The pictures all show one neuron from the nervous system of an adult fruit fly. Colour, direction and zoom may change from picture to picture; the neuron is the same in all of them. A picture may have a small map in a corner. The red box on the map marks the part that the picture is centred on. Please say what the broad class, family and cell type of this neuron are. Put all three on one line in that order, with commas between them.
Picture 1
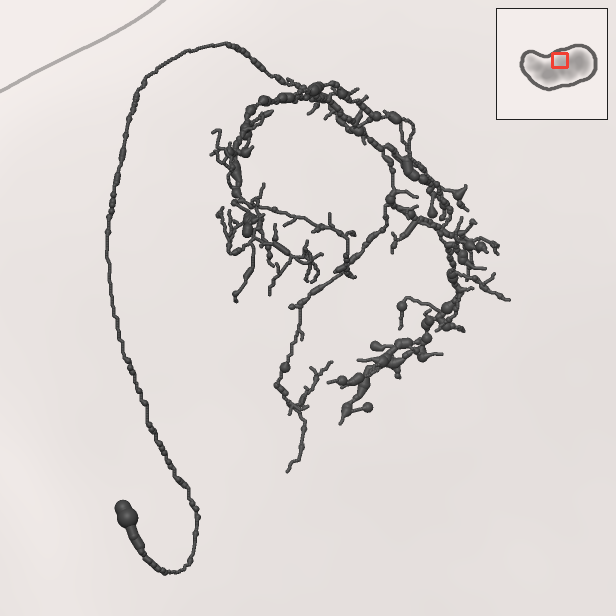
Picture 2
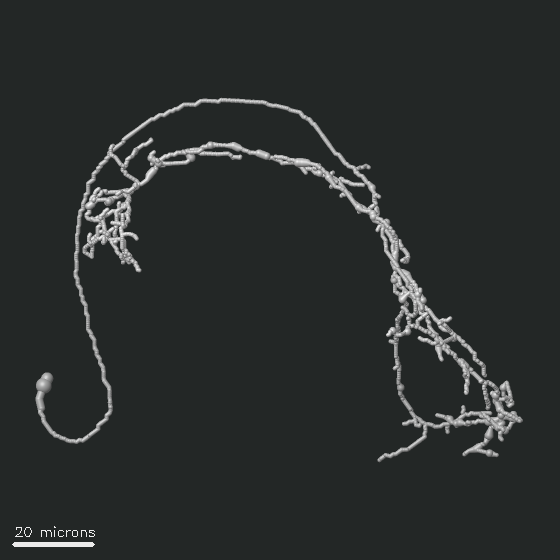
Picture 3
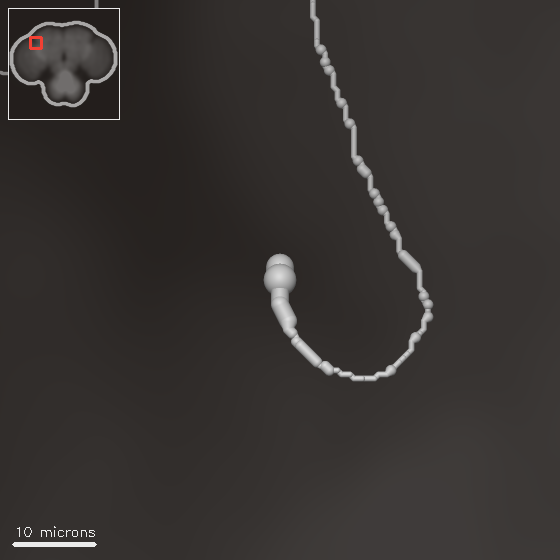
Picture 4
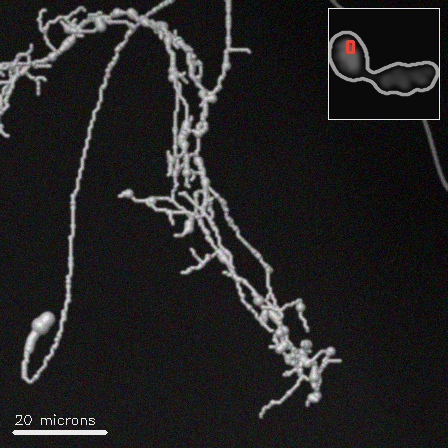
central-brain intrinsic neuron, hemilineage SLPav2, CB4033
